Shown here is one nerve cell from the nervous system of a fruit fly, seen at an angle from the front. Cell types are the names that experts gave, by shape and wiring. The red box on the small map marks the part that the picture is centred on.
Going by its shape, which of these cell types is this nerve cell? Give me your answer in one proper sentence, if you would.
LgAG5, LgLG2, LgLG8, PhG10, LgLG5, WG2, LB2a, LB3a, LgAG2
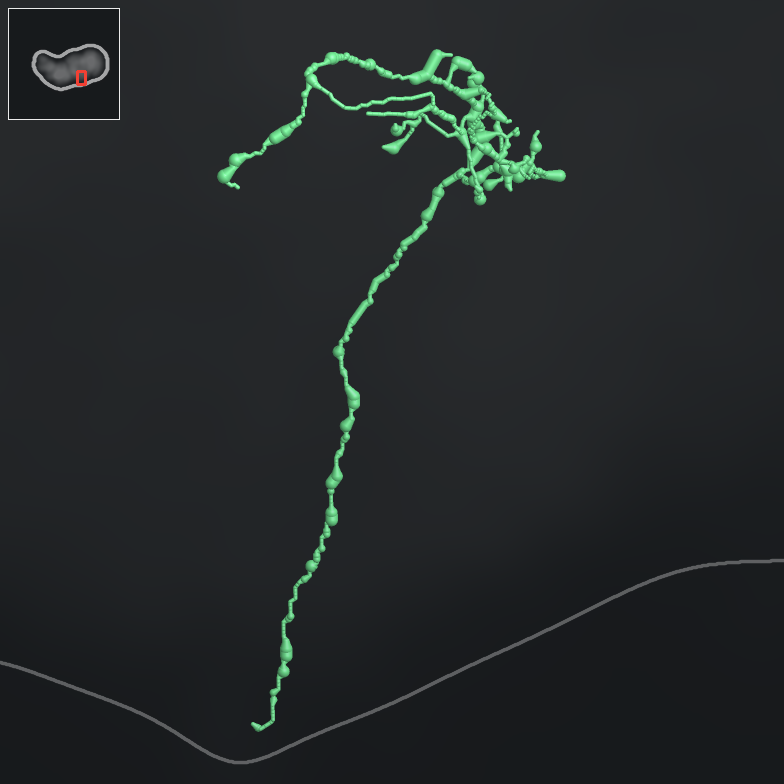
The cell type carried by this nerve cell is LB2a.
